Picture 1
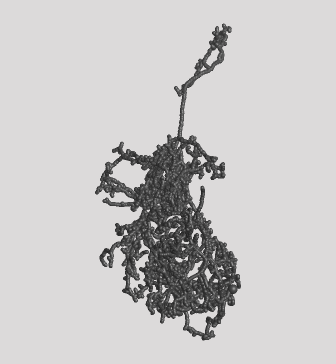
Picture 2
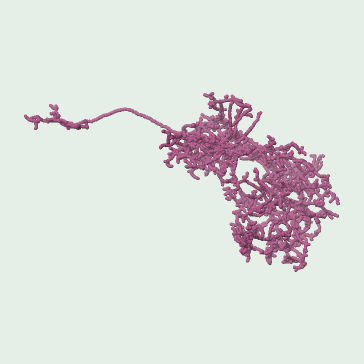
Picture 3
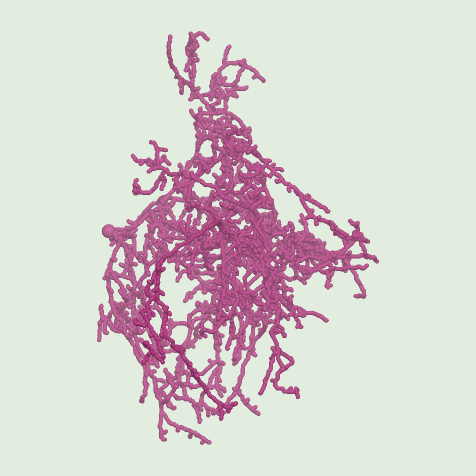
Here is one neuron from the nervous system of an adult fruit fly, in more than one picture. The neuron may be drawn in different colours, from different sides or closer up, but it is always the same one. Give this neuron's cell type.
AVLP210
